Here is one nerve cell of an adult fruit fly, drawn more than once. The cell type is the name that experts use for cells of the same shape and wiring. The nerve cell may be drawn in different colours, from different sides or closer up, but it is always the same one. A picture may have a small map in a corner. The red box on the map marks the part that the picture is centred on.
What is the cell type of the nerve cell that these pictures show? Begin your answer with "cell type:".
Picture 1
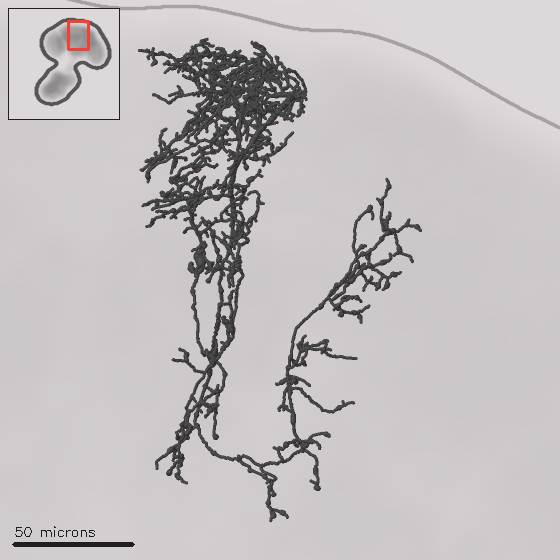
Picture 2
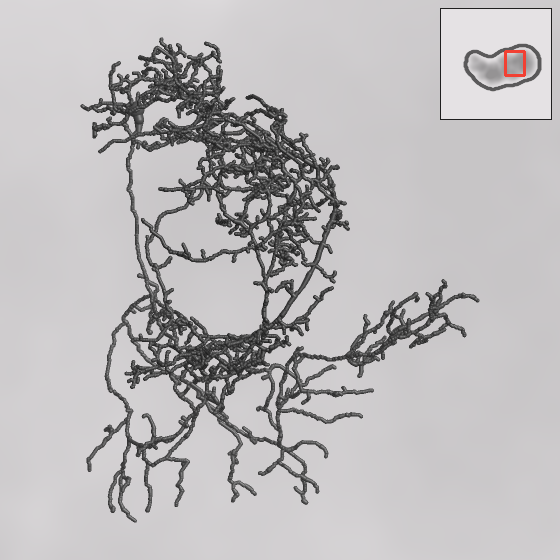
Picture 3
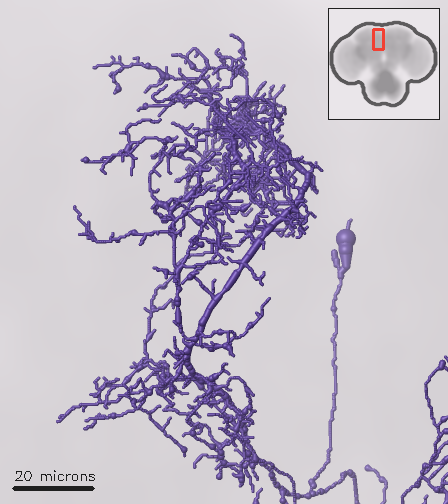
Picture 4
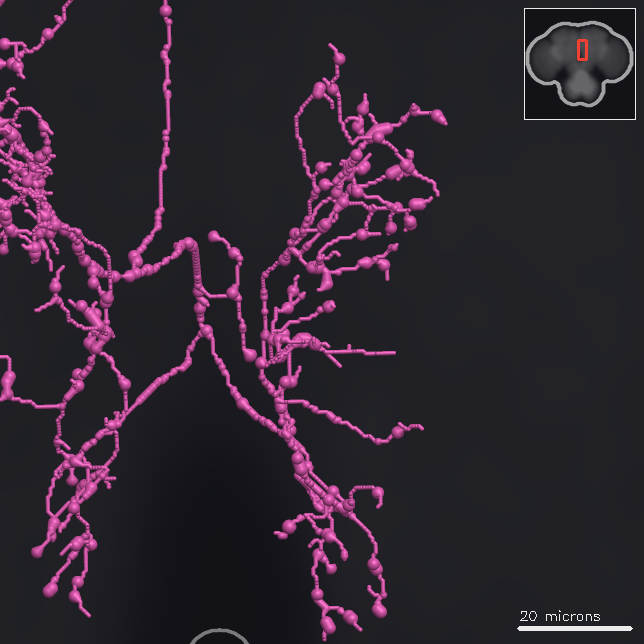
cell type: SMP471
